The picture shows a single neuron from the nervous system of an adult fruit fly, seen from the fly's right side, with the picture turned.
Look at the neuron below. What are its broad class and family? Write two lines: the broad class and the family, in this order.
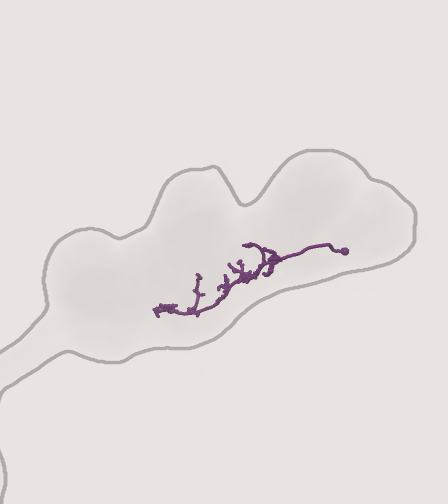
nerve-cord intrinsic neuron
hemilineage 03B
